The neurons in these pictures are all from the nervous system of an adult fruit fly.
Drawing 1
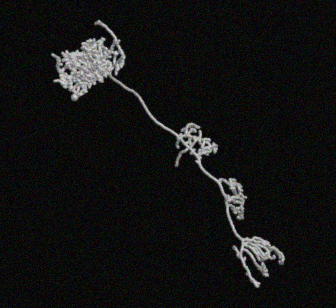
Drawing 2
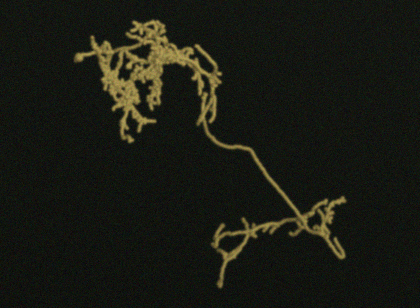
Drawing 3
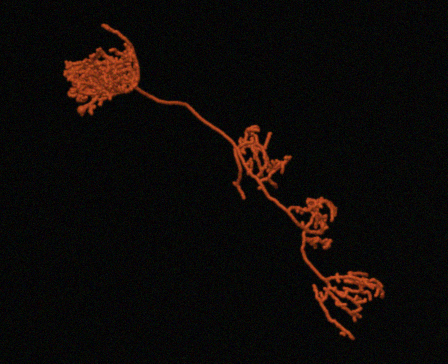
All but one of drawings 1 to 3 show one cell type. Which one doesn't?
2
